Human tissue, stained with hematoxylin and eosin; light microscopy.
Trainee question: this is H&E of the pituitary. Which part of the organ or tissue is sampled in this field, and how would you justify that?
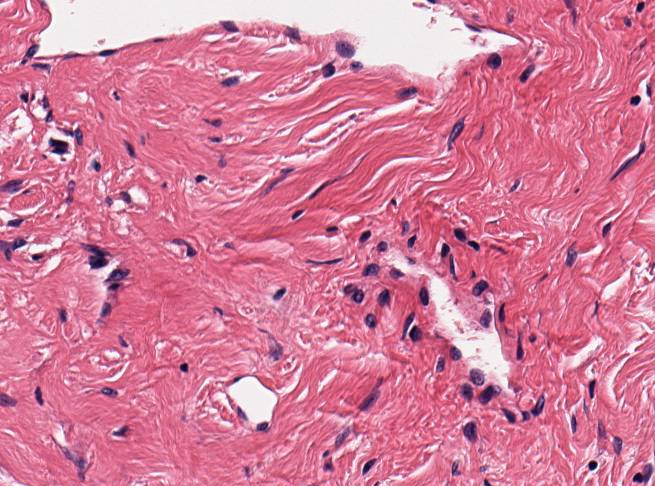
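It's dense connective tissue. Pink-staining collagen fills nearly the whole field, and nuclei are sparse against that fibrous matrix, which settles it.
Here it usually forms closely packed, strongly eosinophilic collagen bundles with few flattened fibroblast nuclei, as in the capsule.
The bundles are wavy, with scattered dark spindle-shaped nuclei between them.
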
